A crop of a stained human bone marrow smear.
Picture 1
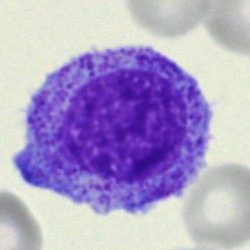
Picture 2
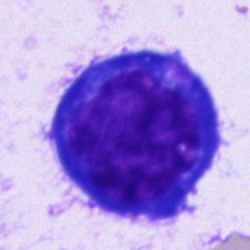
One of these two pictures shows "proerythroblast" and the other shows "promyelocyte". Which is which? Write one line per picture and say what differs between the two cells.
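The cell in picture 1 is a promyelocyte. The cytoplasm around the nucleus is packed with coarse dark purple granules.
The cell in picture 2 is a proerythroblast. No granules are visible in the cytoplasm.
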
